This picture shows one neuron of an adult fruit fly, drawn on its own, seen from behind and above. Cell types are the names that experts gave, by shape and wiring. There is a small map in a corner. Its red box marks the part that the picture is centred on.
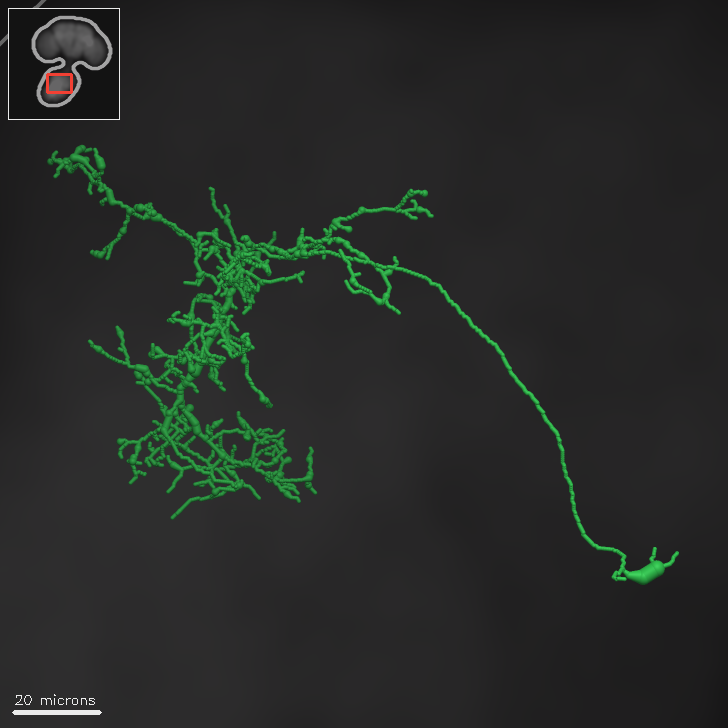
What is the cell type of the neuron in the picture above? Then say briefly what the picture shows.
The cell type is IN12B027. It is a nerve-cord intrinsic neuron. The cell body is at the lower right of the picture. From left to right in the picture it spans about 150 microns. The picture shows dozens of branch ends.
